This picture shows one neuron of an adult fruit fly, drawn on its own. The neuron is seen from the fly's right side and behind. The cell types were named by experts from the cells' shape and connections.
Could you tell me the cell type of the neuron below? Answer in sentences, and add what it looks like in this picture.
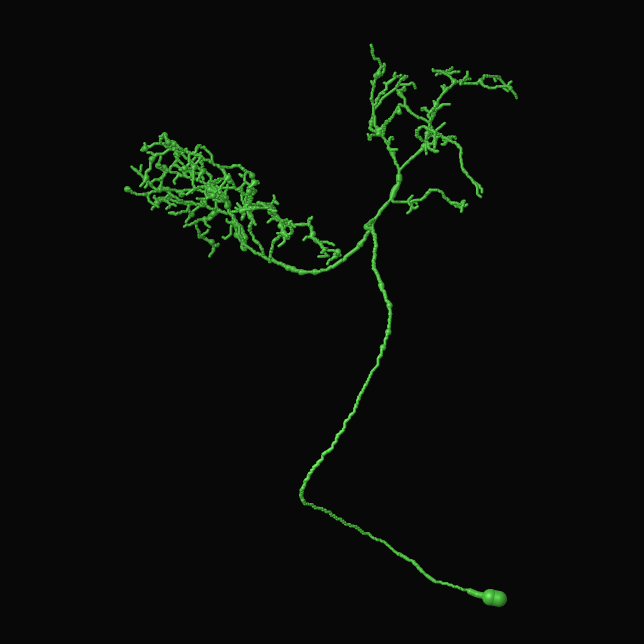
The cell type is FB4D_c. Its broad class is central-brain intrinsic neuron. The cell body can be seen at the lower right of the picture. The picture shows dozens of branch ends.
